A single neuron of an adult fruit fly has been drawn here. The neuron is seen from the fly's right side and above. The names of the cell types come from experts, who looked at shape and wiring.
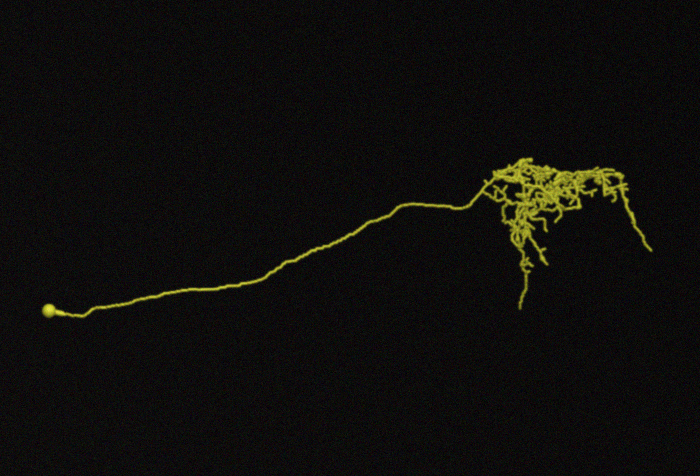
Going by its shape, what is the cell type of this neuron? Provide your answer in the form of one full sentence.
This neuron has been assigned cell type IN03B079.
